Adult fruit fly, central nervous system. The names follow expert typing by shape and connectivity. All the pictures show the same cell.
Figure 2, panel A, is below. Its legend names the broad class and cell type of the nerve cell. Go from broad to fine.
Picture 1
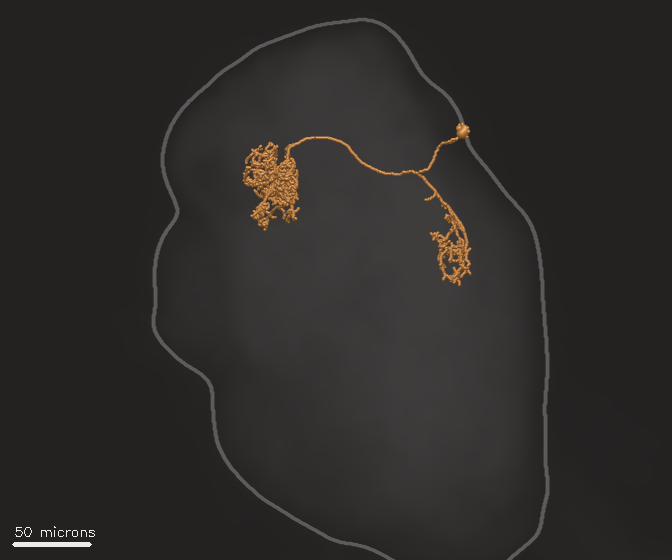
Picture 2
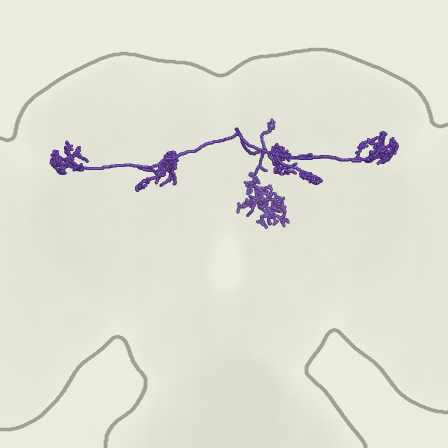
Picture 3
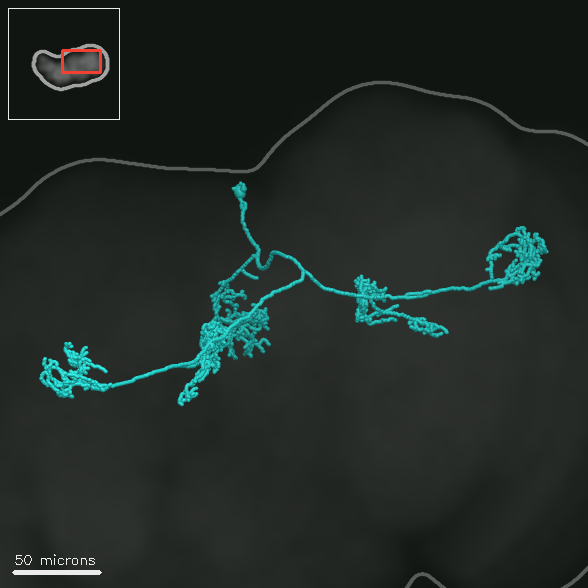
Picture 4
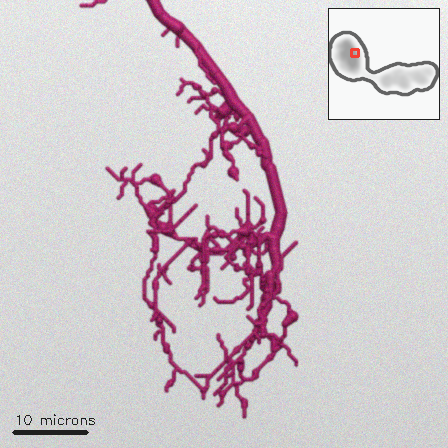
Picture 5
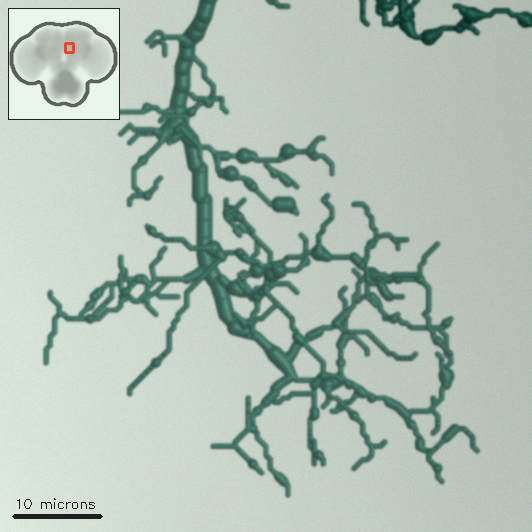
central-brain intrinsic neuron; AOTU046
